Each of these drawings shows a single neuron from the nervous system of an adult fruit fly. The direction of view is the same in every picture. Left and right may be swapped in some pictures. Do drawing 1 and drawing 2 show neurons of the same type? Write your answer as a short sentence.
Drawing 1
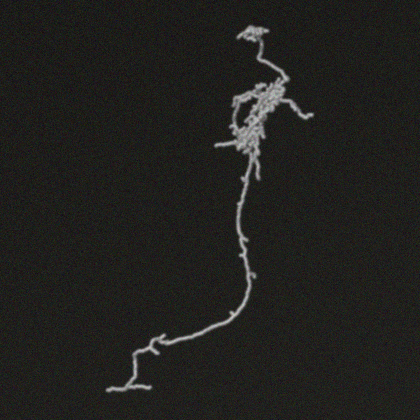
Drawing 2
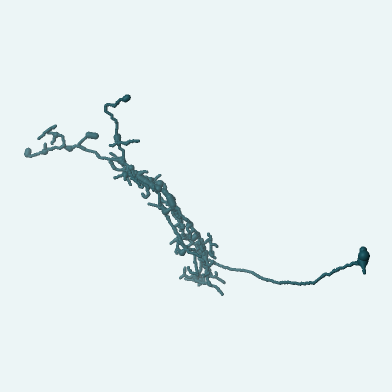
They are of different cell types.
